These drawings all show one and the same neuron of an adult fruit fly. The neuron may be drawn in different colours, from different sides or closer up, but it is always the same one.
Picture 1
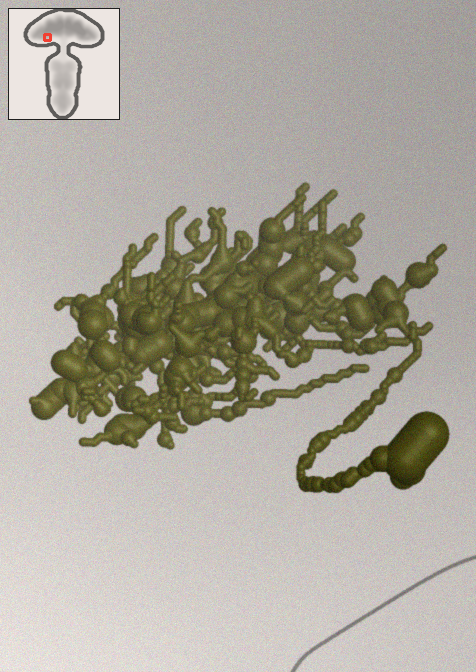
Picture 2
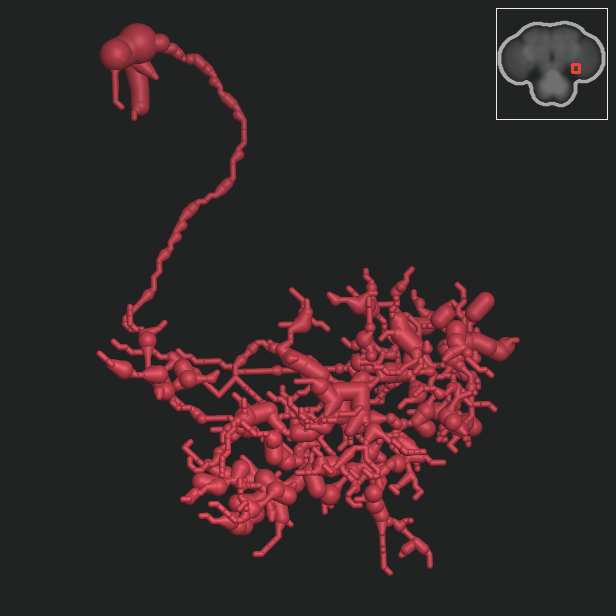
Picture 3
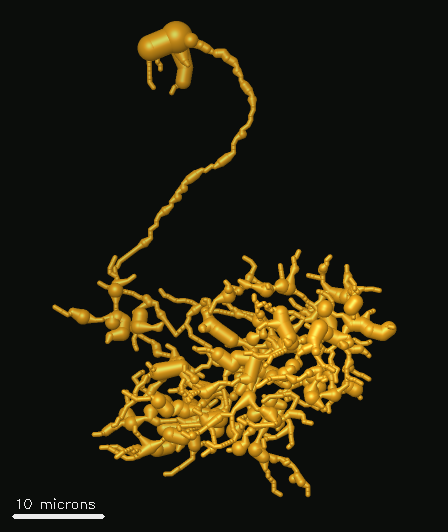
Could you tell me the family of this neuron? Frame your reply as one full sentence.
The neuron is assigned to family LPi.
